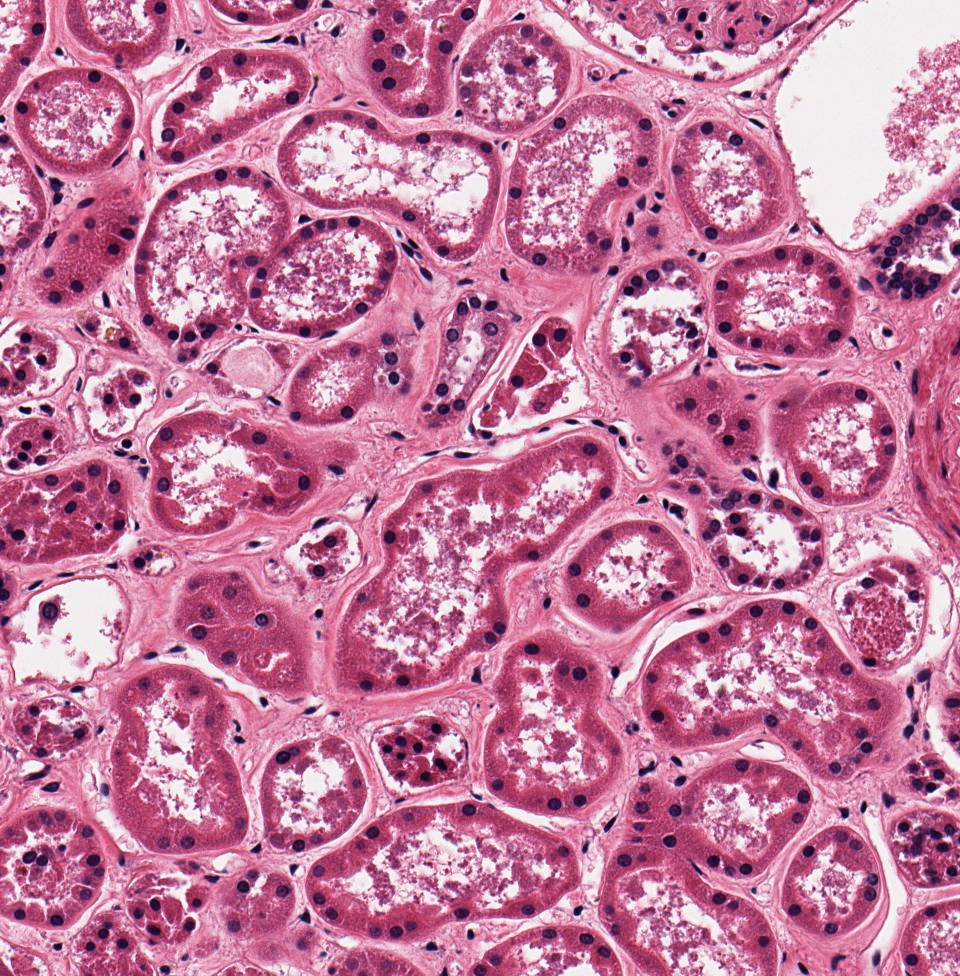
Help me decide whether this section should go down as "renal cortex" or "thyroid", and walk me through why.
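This is renal cortex. Closely packed round and oval tubule cross-sections, I notice, fill almost the whole field, with only narrow strips of stroma between them. Most are lined by a single layer of cuboidal cells with abundant, granular, deeply eosinophilic cytoplasm and round, dark nuclei sitting singly in a row near the base. A few smaller tubules, several on the right, have less cytoplasm and more crowded nuclei.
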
